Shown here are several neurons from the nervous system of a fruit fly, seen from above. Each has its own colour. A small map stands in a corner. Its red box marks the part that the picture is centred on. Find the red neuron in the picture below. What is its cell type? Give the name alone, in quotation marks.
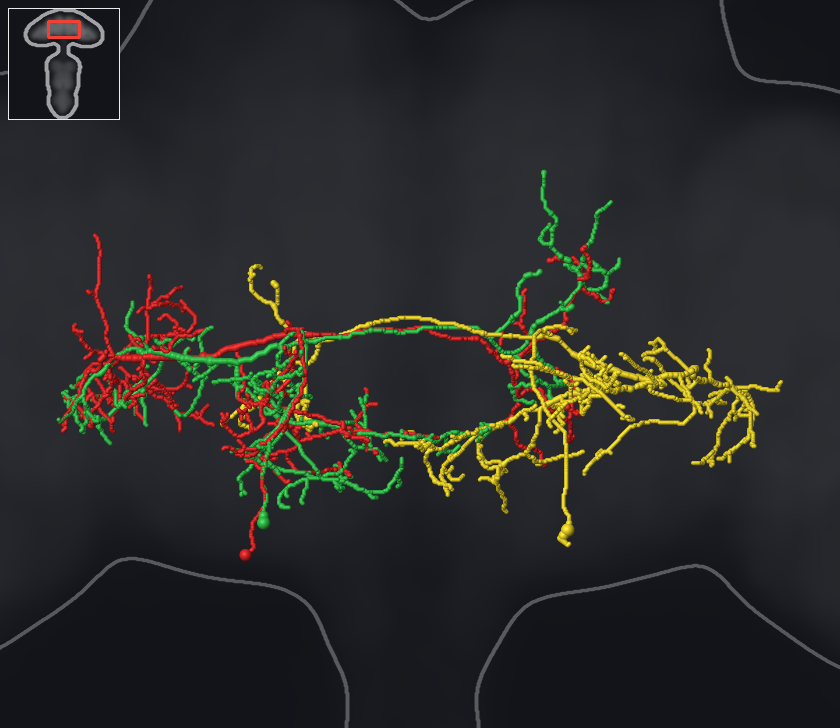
"WED127"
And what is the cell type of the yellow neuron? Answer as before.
"WED124"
